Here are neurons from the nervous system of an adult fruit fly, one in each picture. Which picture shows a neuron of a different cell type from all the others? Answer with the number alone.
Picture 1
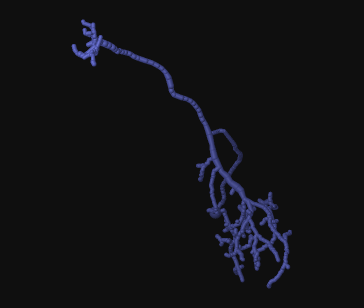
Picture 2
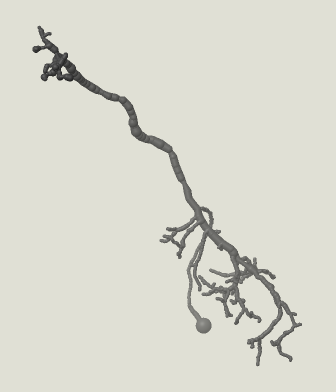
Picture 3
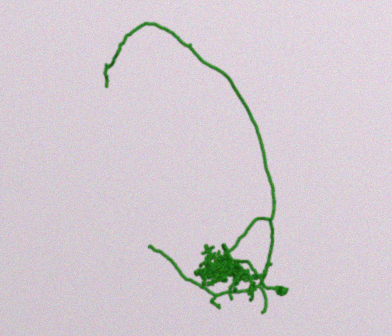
3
